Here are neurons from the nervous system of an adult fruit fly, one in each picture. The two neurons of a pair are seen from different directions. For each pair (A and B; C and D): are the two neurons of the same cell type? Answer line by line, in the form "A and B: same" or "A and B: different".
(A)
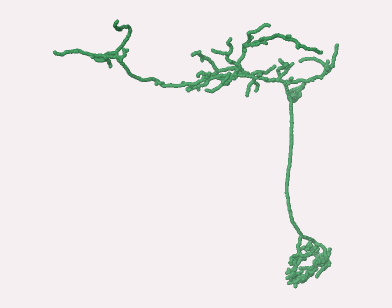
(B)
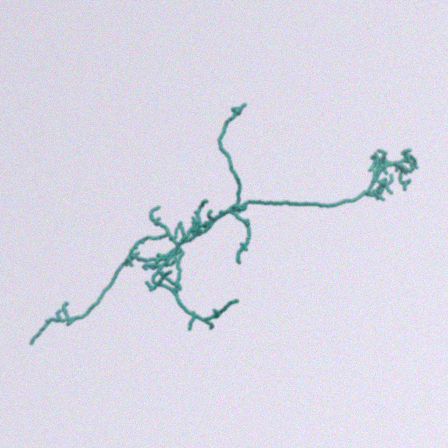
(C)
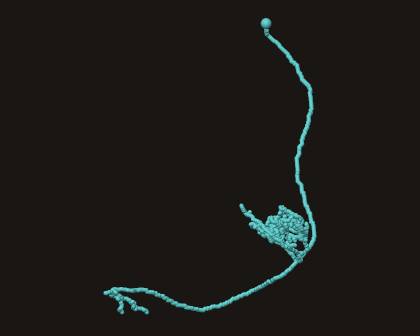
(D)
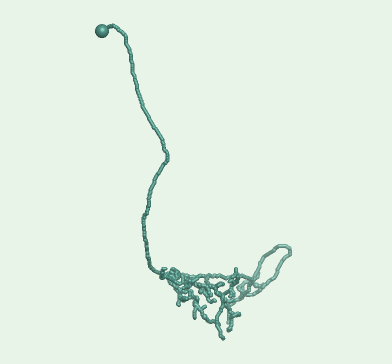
A and B: same
C and D: same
